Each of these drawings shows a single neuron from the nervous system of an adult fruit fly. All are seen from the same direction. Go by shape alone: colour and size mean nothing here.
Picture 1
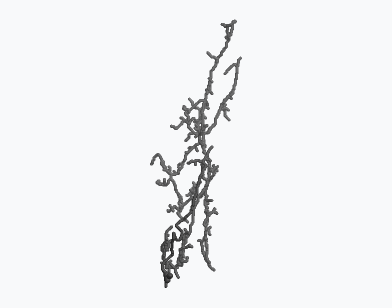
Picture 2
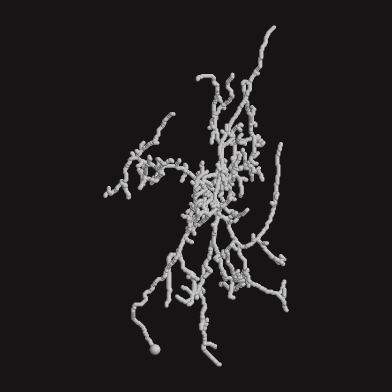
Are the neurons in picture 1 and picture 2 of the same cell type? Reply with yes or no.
no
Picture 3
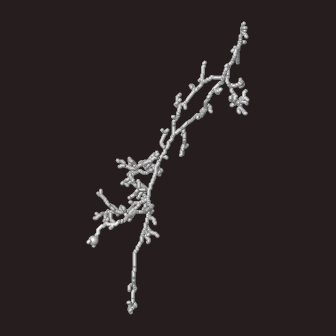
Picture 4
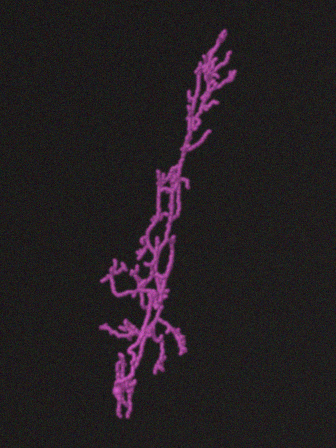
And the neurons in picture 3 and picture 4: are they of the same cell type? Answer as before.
yes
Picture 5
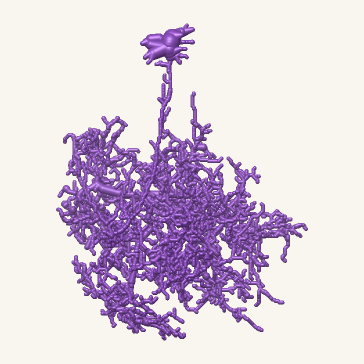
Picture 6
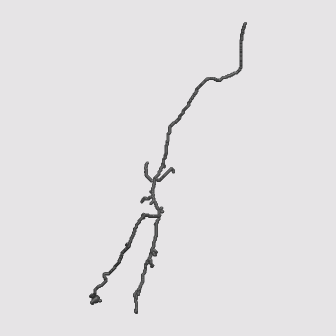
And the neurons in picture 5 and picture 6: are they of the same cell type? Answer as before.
no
